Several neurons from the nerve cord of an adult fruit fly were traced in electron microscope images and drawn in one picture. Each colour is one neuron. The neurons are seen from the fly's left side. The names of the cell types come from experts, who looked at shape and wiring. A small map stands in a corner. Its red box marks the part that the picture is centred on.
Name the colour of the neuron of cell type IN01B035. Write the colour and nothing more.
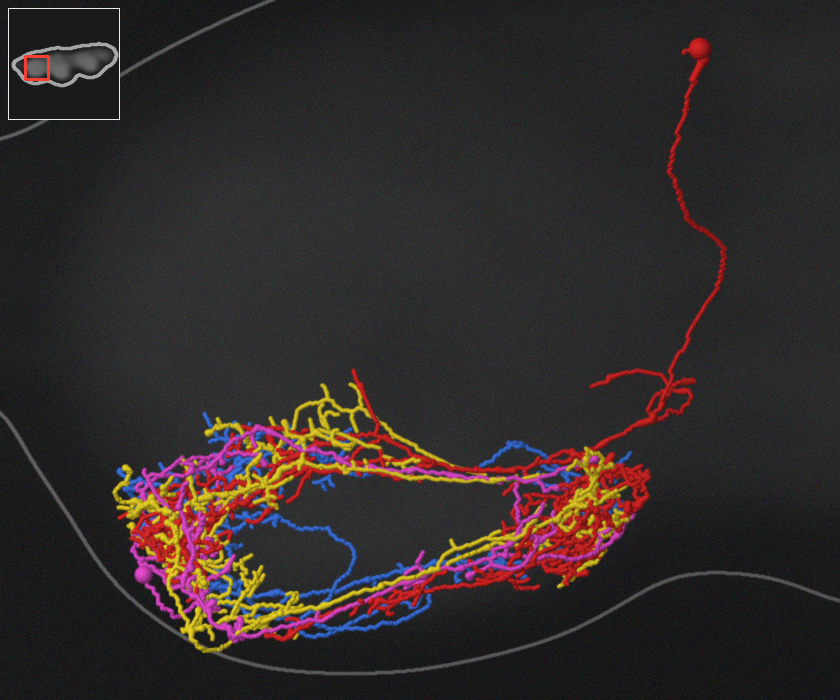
yellow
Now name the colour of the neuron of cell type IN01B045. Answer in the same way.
magenta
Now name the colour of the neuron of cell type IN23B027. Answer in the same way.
red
